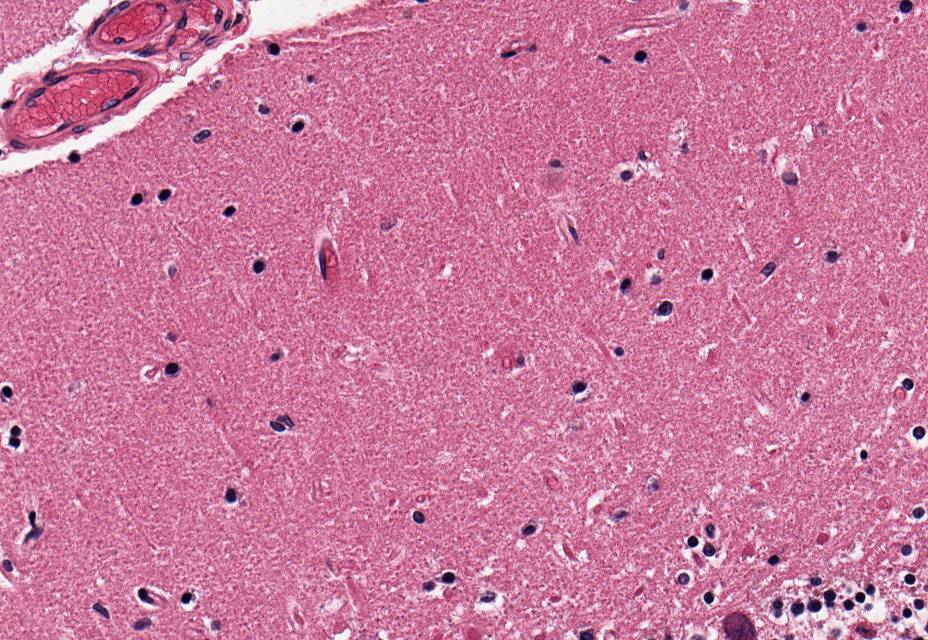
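Cerebellum, haematoxylin and eosin. Most of the field is pale pink, finely fibrillary matrix with few cells. Scattered sparsely and singly across it are small round dark nuclei, many showing no visible cytoplasm around them in this stain. Bottom right corner, by contrast: small round dark nuclei crowded closely together.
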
